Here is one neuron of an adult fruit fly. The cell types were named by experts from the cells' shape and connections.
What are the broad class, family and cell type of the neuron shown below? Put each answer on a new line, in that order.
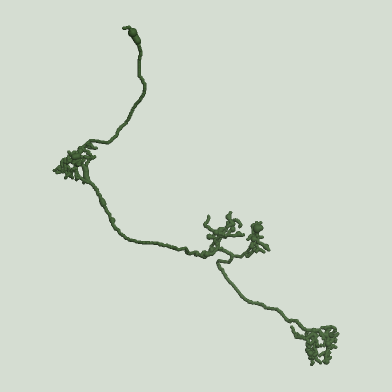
central-brain intrinsic neuron
class CX
PFNd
